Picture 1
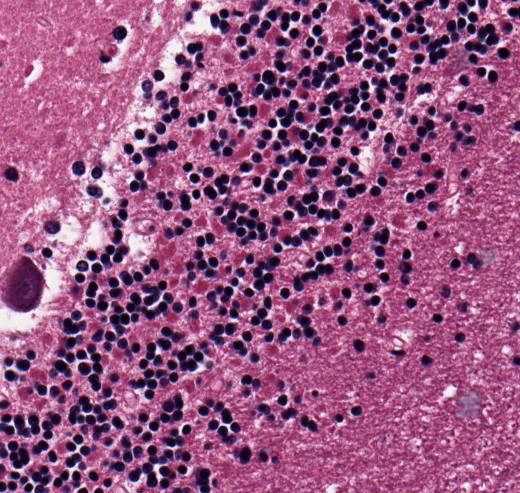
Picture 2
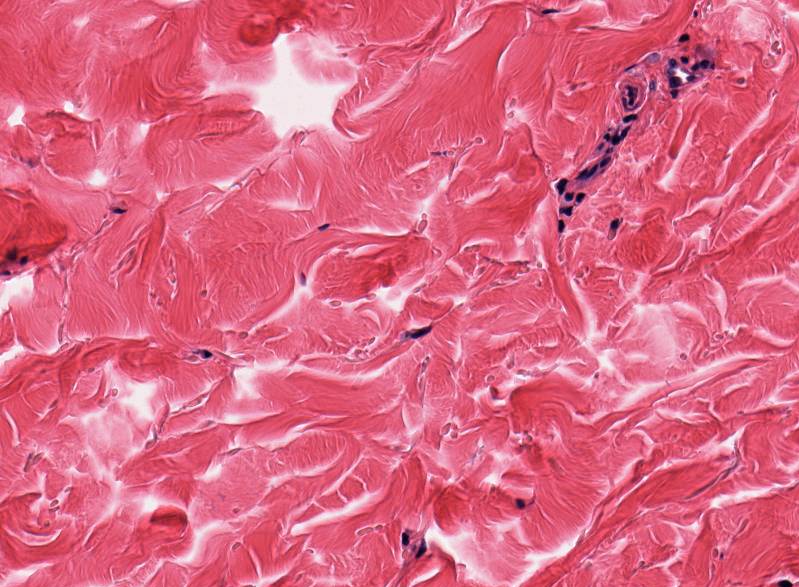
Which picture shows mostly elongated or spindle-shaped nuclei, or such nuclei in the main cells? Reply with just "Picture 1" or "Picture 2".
Picture 2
